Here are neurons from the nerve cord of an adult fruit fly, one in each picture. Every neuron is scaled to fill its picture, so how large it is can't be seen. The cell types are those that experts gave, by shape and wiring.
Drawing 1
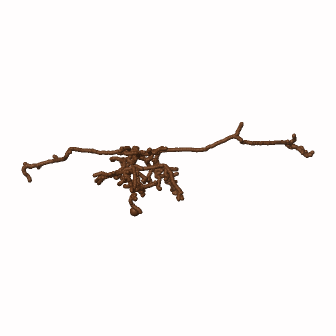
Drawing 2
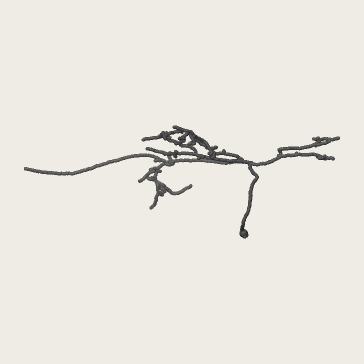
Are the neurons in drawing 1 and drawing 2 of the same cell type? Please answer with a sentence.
They are of different cell types.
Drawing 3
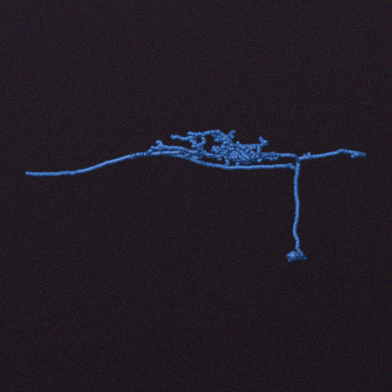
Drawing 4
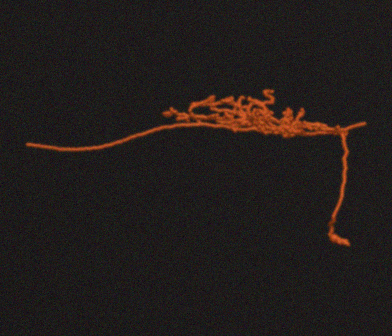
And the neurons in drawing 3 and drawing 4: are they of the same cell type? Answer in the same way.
They are of the same cell type.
